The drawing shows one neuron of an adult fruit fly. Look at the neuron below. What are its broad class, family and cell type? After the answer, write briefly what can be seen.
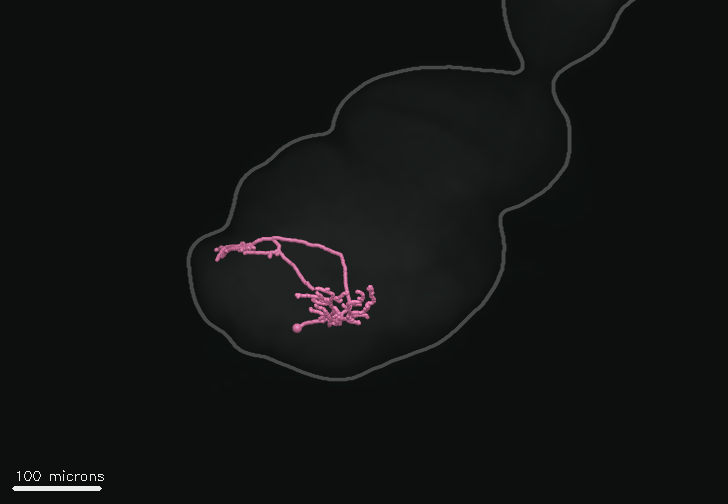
Its broad class is visual projection neuron. The family is MeVP. Its cell type is MeVP34. By the scale bar it is about 190 microns wide in this view. In this view it is wider than it is tall.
